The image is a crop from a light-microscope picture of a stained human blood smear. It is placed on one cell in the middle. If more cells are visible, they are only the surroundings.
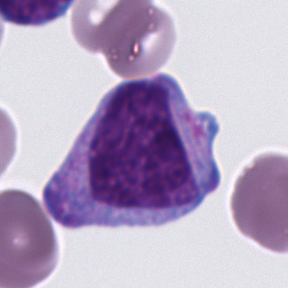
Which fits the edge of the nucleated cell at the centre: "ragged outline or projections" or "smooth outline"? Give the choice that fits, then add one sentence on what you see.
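Ragged outline or projections. A small blunt bulge of cytoplasm projects from the right edge of the cell.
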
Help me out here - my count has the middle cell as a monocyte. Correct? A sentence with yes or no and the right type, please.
No, the middle of the crop holds an atypical promyelocyte, not a monocyte.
